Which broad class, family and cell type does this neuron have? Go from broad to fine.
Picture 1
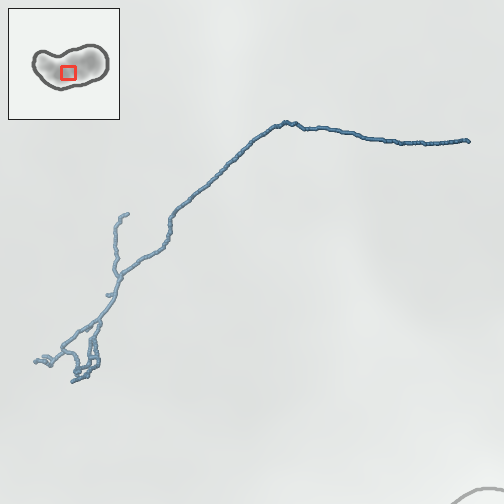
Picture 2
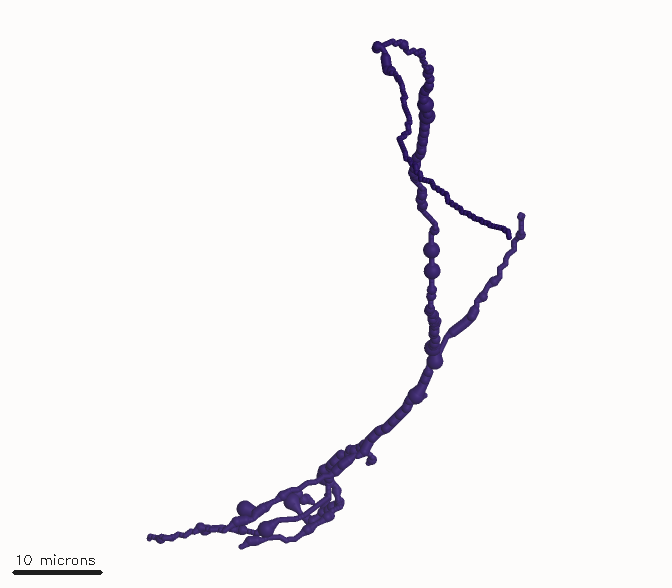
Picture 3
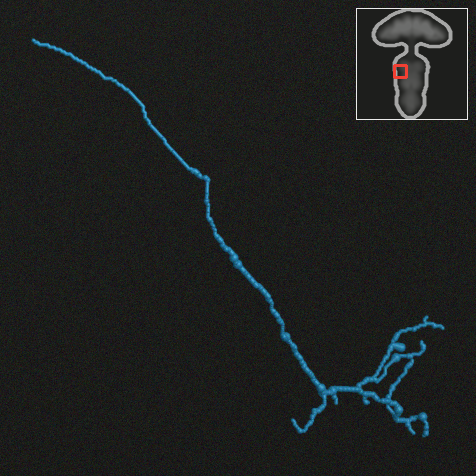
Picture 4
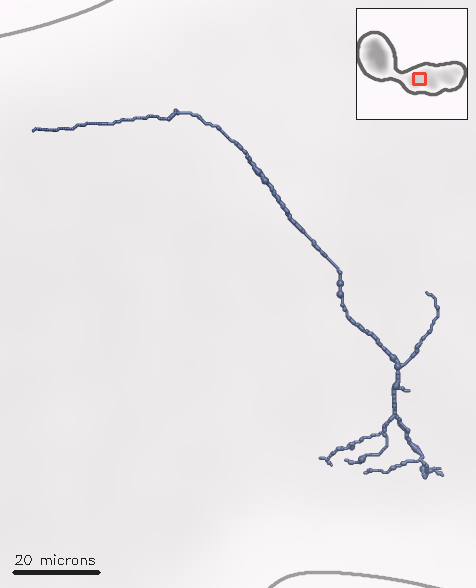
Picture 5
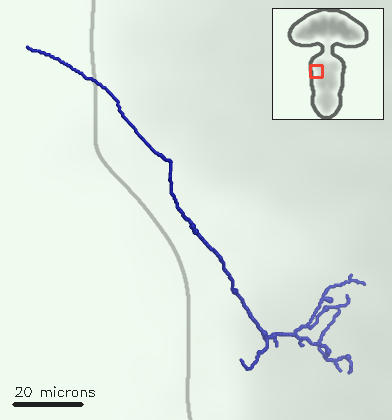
sensory neuron entering the nerve cord; class mechanosensory tactile; SNta11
